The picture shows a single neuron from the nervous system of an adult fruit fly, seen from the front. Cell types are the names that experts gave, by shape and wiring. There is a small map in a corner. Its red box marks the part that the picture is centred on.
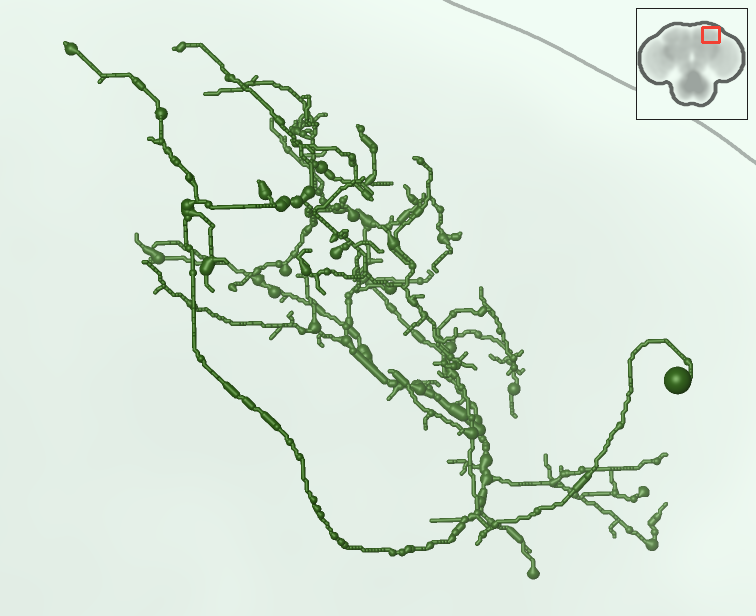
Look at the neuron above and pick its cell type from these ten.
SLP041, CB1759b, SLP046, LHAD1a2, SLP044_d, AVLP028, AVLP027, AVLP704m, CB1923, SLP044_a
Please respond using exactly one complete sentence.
It is the cell type SLP046 to which this neuron belongs.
